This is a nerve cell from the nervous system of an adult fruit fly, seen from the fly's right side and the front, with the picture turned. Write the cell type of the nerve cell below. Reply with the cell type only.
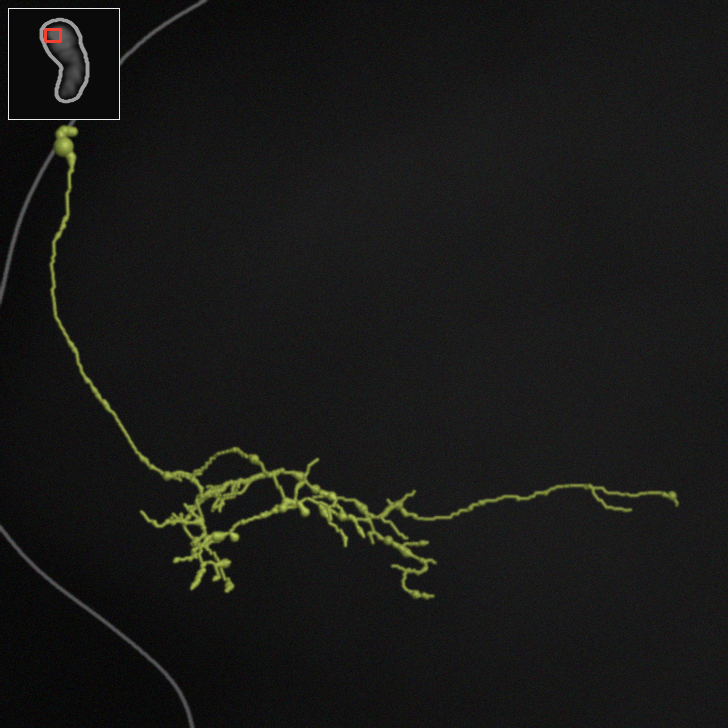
SLP267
